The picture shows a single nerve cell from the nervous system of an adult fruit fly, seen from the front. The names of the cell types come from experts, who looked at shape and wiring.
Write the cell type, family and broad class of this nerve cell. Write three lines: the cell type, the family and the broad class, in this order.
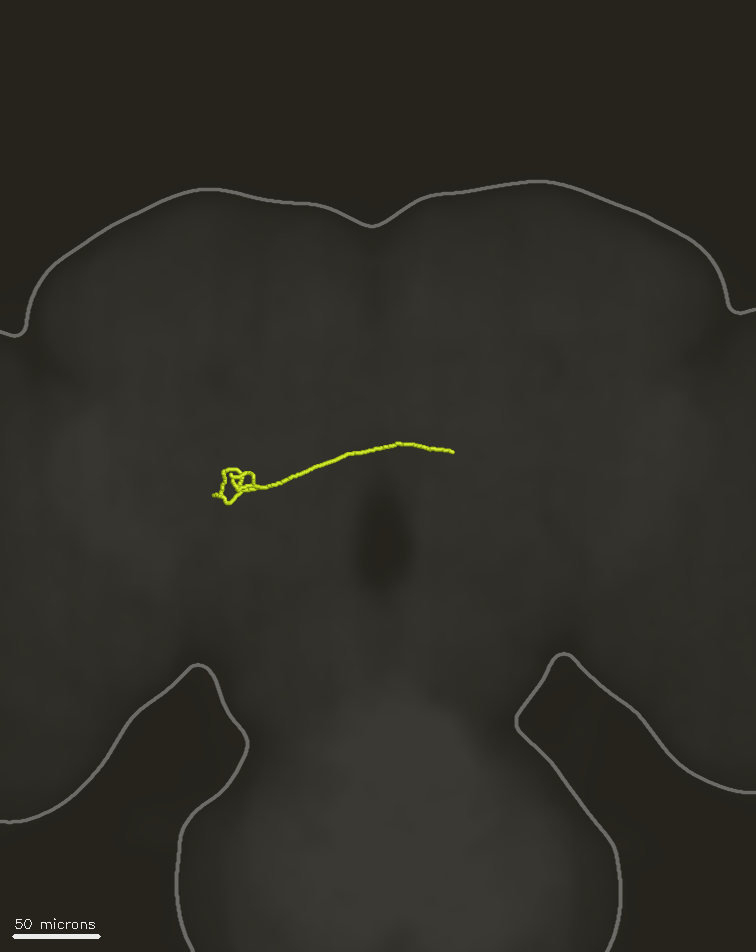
ORN_DP1l
class olfactory
sensory neuron entering the brain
